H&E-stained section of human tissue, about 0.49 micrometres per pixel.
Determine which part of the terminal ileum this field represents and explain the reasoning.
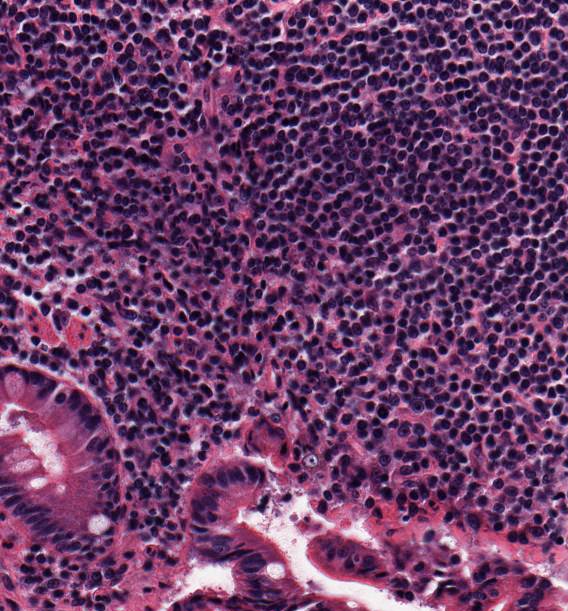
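The part shown is lymphoid tissue. First, a dense sheet of small lymphoid cells fills the upper and middle field. Second, these packed cells are lymphocytes, with round, dark-staining nuclei and scant cytoplasm.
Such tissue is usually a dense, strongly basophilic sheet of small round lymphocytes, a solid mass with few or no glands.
Third, the glands, lined by tall columnar epithelium with elongated, crowded nuclei, lie along the bottom edge and in the lower left corner.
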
